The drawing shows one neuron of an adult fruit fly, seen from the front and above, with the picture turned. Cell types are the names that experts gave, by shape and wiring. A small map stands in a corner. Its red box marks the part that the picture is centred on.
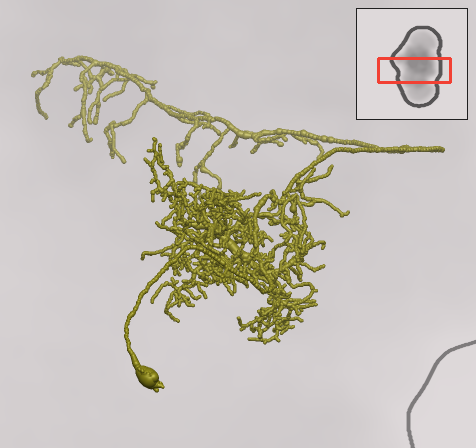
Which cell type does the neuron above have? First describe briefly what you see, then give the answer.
The picture shows dozens of branch ends. In this view it is about as wide as it is tall. It is a descending neuron. Its cell type is DNae003.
